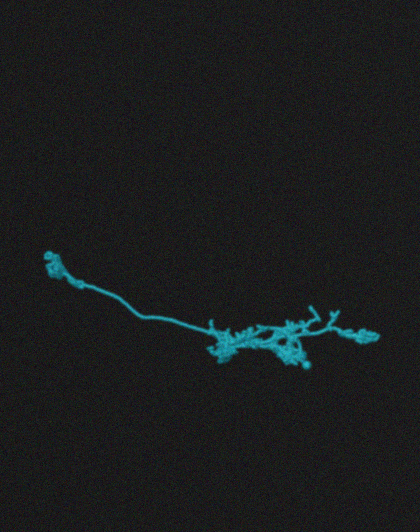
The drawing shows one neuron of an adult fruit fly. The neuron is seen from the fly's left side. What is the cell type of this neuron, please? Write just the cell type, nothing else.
AN05B021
